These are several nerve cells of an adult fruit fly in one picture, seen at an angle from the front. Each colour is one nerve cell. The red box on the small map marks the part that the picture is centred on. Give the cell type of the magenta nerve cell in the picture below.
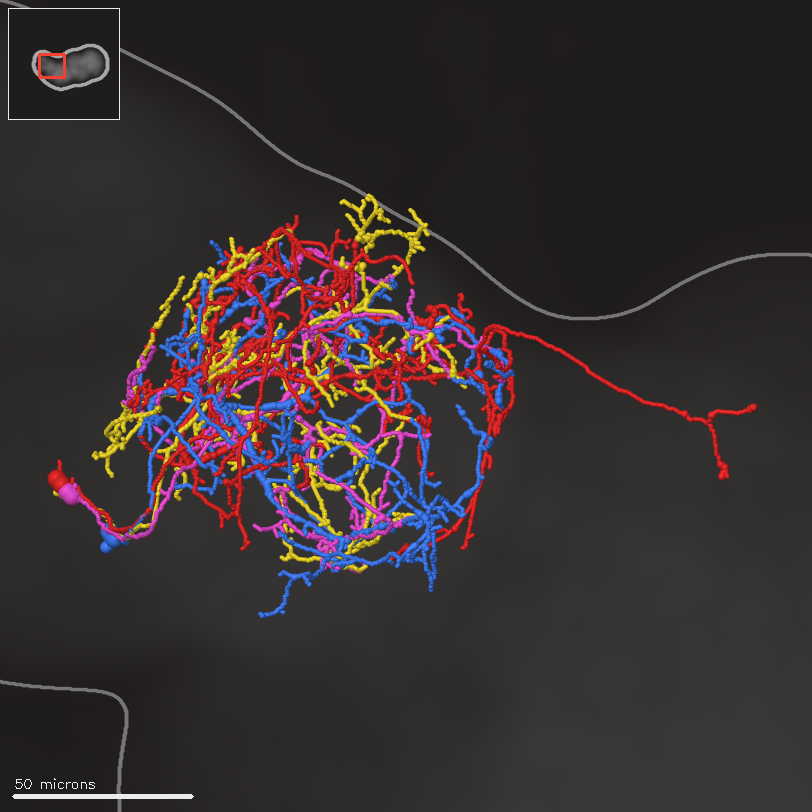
IN04B043_a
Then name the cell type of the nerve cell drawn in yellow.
IN04B052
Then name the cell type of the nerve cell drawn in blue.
IN04B043_b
